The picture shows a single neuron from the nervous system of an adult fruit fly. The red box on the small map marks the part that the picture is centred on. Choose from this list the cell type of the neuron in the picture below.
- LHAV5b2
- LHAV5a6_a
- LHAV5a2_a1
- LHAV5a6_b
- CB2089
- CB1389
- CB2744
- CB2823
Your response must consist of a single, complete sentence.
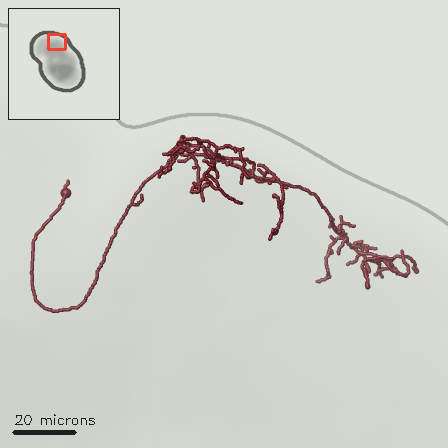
In terms of cell type, the neuron is LHAV5a6_a.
